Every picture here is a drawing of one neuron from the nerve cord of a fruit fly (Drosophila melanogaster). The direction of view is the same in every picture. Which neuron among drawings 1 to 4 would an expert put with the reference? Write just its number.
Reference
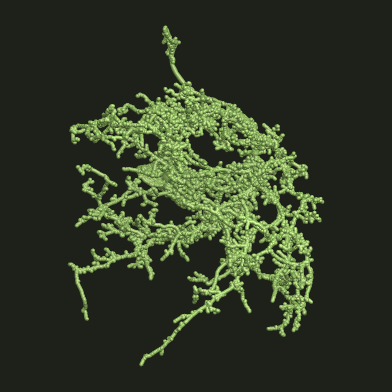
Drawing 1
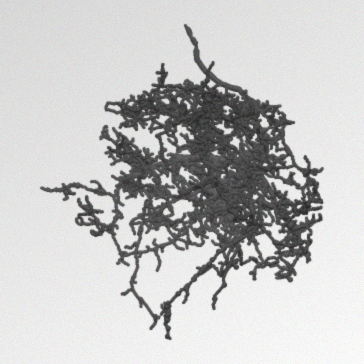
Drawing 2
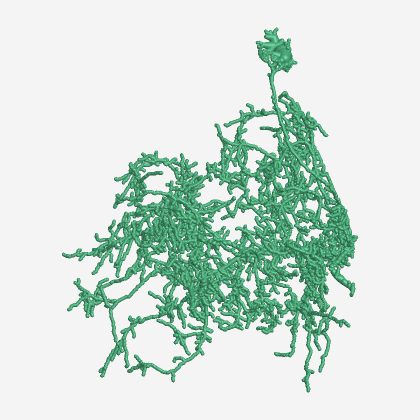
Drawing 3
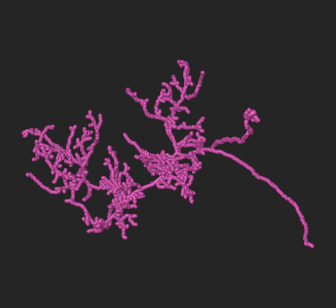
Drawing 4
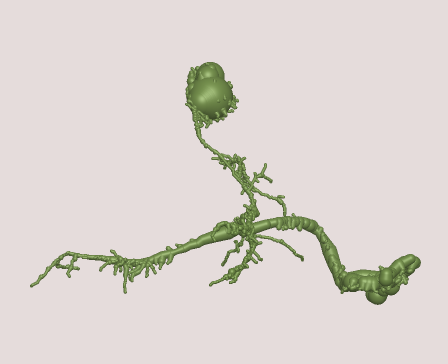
1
